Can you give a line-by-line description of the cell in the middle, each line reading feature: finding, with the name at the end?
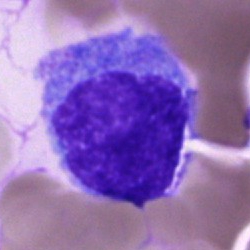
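Cytoplasm colour: medium blue
Cytoplasm position: mostly above the nucleus, as a broad cap
Nucleus: toward the lower part, filling most of the cell
Upper border: irregular and ragged
Identification: monocyte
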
